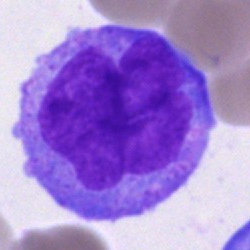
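Monocyte at the middle of the field. Its nucleus is folded, and there's a deep notch at the top edge. Most of the cell is taken up by nucleus; the rim of cytoplasm left over is widest below it and pale greyish blue-violet. Along the left edge, small rounded blebs project outward.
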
